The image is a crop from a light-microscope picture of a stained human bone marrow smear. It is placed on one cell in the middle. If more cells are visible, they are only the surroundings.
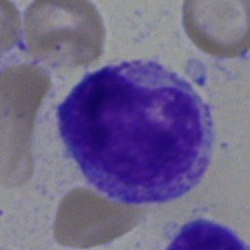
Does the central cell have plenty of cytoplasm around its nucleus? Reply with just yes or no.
No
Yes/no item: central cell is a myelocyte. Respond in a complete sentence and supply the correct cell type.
Yes, the cell centred in the field of view is a myelocyte.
